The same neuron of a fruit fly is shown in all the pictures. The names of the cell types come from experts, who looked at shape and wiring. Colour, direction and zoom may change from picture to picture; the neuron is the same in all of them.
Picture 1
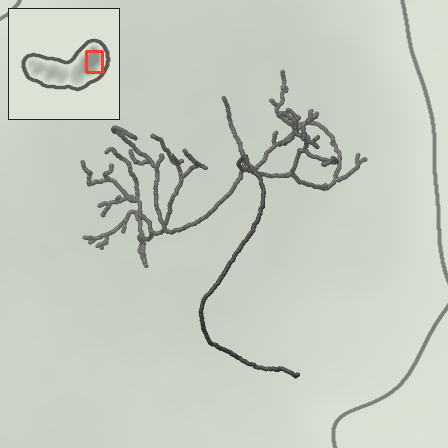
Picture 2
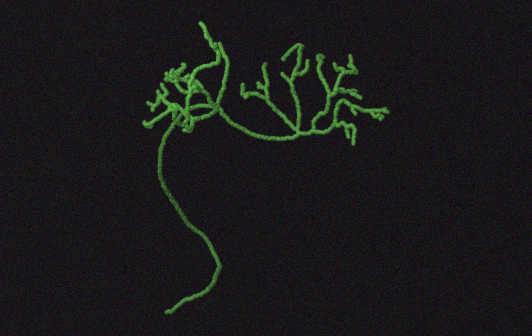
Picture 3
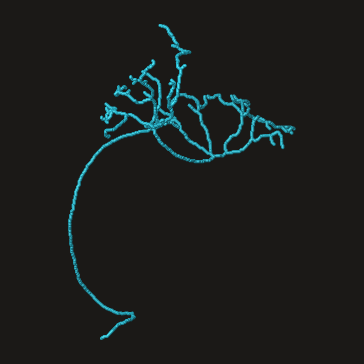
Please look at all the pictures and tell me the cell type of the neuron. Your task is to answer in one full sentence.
The cell type designation of this neuron is FB5W_b.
